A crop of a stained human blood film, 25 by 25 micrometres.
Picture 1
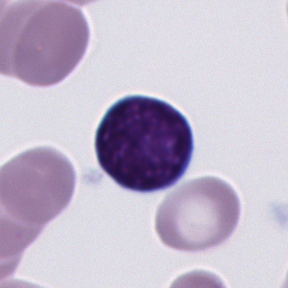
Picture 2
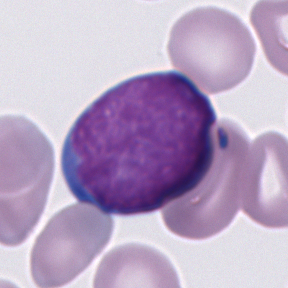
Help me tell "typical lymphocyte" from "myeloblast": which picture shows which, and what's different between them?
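The first picture is the typical lymphocyte, and the second is the myeloblast. They share a good deal: both outlines are smooth, round in picture 1 and without projections in picture 2, and in both the cytoplasm is no more than a thin rim, with no vacuoles to be seen. Where they part ways is inside: in the lymphocyte the nucleus fills almost the whole cell, the chromatin is dense and dark purple, and no nucleoli are visible.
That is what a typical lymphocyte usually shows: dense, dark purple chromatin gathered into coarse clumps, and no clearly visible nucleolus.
In the myeloblast the nucleus is oval, about 14 by 11 micrometres, and the thin rim of cytoplasm around it is deep blue. That cytoplasm holds no granules.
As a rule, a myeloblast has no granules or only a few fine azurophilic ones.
Red cells touch the myeloblast along its right side.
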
